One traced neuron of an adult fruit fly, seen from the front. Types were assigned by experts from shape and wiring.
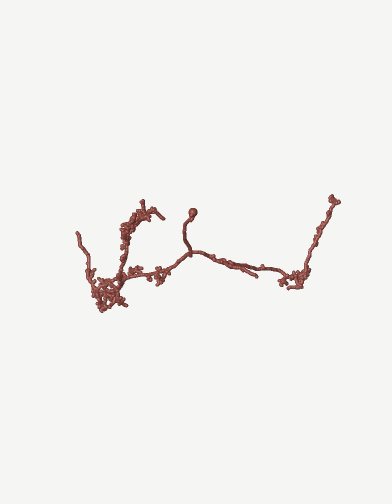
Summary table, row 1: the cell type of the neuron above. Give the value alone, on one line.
WED081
